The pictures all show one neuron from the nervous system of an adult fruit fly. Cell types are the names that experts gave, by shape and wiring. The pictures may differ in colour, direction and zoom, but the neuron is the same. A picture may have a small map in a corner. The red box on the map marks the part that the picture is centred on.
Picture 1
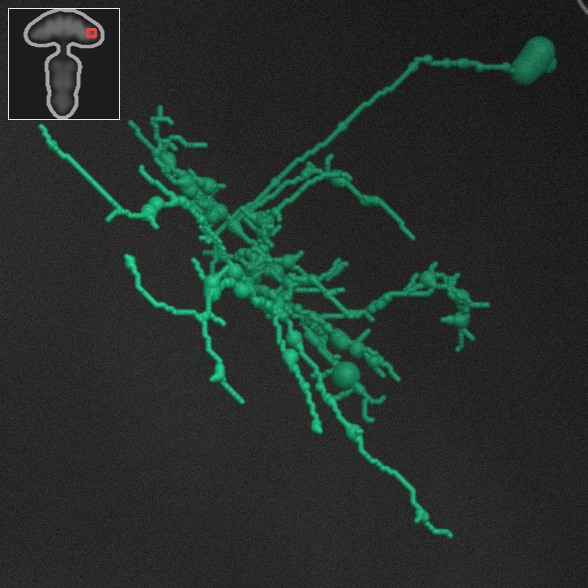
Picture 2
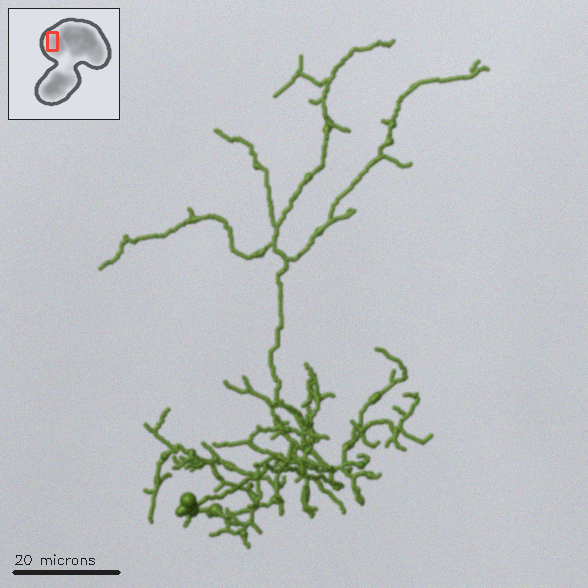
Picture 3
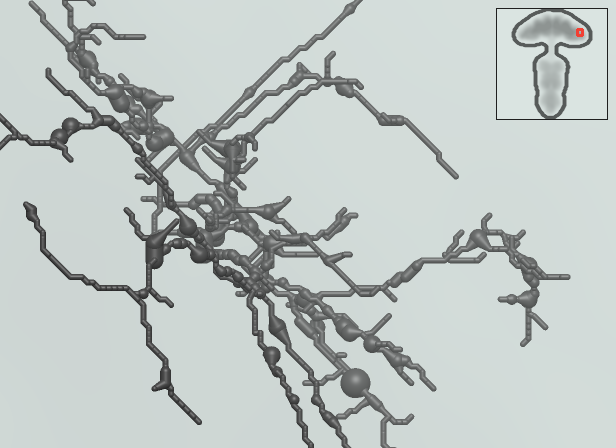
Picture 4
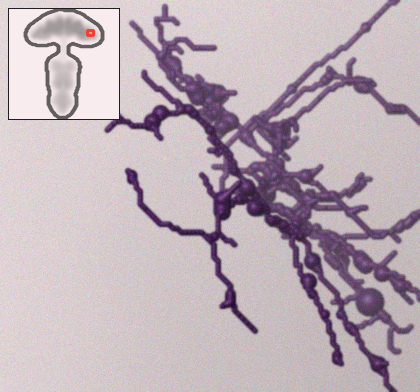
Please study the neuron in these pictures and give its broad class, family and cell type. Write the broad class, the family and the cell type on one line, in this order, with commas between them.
optic-lobe intrinsic neuron, Cm, Cm8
